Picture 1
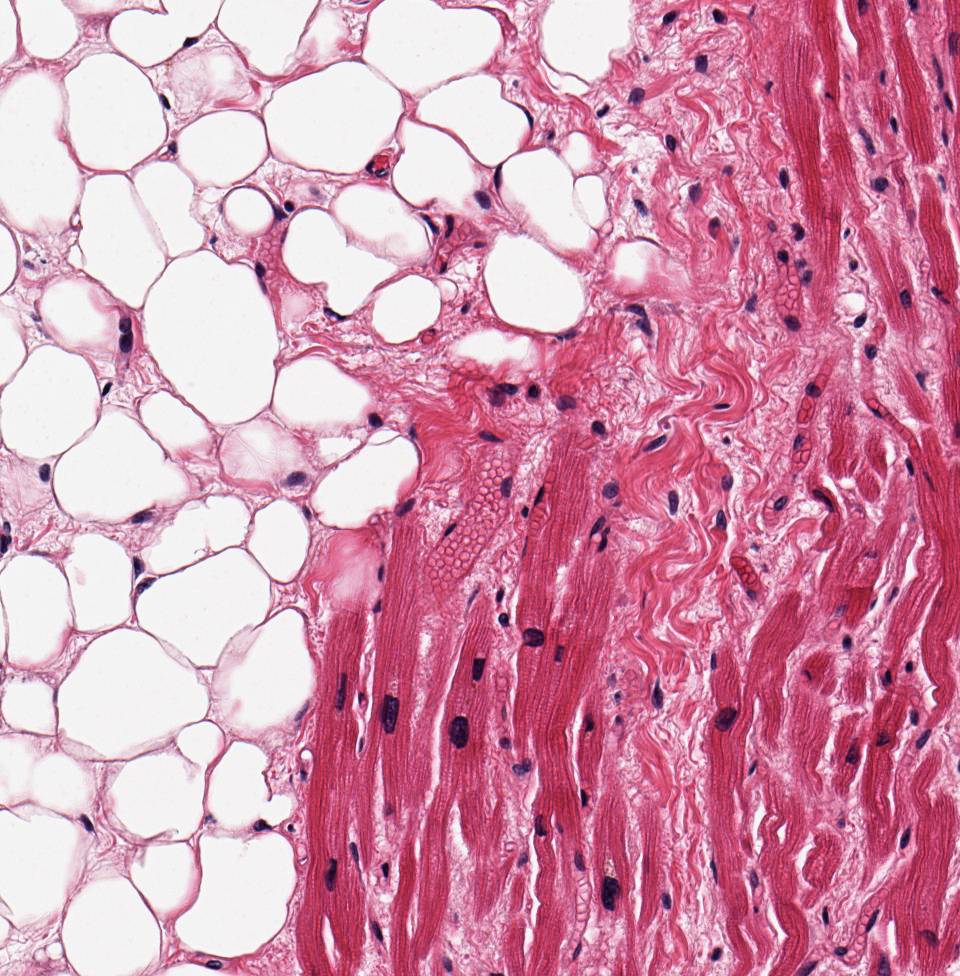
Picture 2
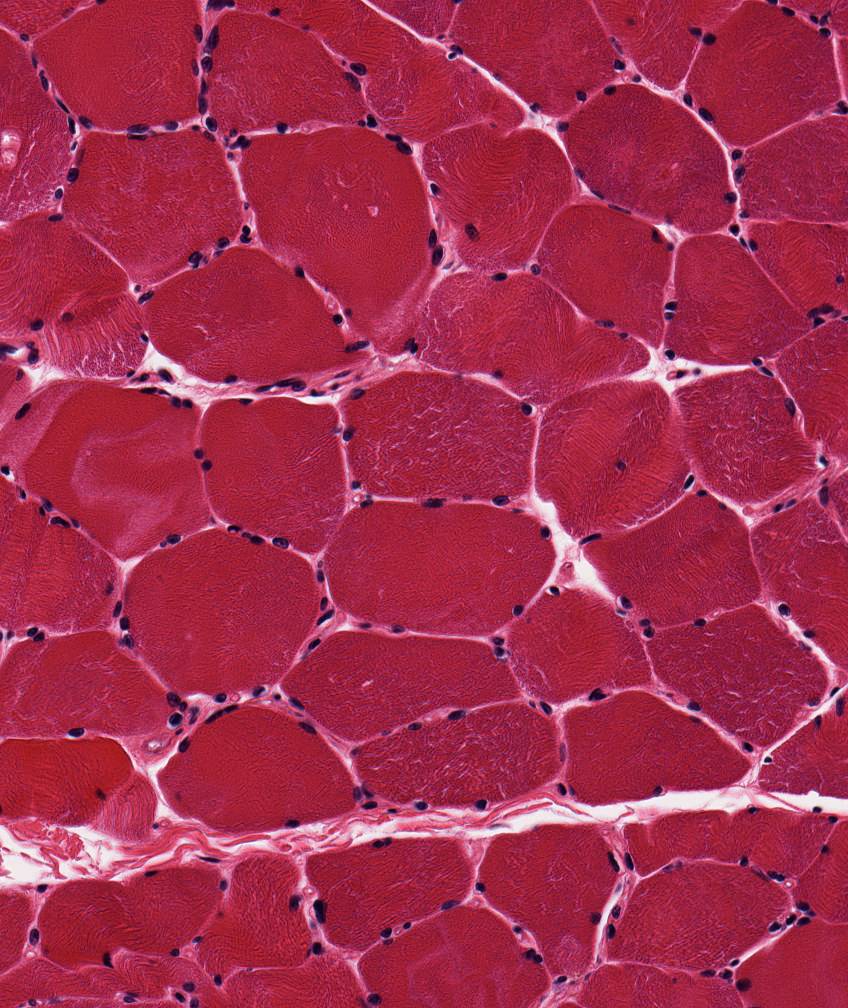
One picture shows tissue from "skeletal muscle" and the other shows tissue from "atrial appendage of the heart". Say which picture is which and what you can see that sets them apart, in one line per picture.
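Site of picture 1: atrial appendage of the heart. Oval dark nuclei lie in the centre of the muscle fibres.
Site of picture 2: skeletal muscle. The small dark flattened nuclei lie at the edges of the fibres rather than in their centres.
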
